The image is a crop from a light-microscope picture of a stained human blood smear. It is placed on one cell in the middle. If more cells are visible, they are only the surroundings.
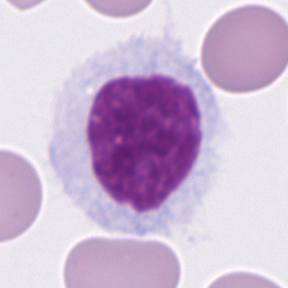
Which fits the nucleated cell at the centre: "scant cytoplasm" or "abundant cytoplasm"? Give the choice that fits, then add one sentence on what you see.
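Abundant cytoplasm. The cytoplasm forms a broad rim around the nucleus on all sides.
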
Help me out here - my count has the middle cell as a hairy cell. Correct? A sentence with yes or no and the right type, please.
Yes, the middle cell is classified as a hairy cell.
